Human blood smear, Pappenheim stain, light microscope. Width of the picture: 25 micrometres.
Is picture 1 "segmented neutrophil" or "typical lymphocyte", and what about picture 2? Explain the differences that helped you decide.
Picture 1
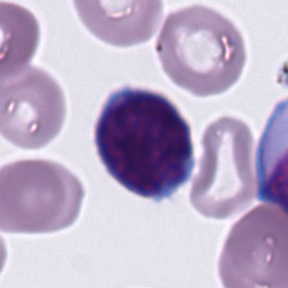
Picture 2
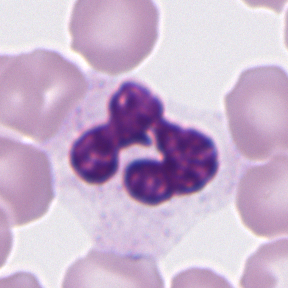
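Of the two, picture 2 holds the segmented neutrophil, and picture 1 holds the typical lymphocyte. Their chromatin looks much the same, dark purple and coarsely clumped in both, and neither nucleus shows any nucleoli.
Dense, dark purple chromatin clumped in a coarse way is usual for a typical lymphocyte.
They part company at the cytoplasm. In picture 1 it is only a thin blue rim around the nucleus, with no granules, whereas in picture 2 it is plentiful and very pale pinkish-lilac, holding fine, faint lilac granules but no vacuoles.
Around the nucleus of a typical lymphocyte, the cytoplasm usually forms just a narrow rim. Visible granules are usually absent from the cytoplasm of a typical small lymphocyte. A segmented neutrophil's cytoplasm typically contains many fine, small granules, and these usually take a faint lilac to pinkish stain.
The measurements in picture 1 show how little room is left for cytoplasm: the cell is about 10 by 8 micrometres and its nucleus about 9 by 8 micrometres.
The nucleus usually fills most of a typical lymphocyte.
The outlines differ as well, oval in picture 1 and roughly round and smooth in picture 2. In picture 1 a red cell lies almost touching the lymphocyte on its right.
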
